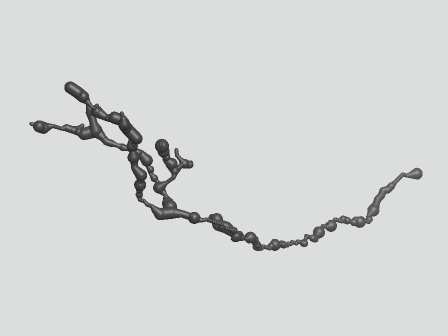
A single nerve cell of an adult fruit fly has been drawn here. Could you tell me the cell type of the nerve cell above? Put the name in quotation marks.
"JO-EV1"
